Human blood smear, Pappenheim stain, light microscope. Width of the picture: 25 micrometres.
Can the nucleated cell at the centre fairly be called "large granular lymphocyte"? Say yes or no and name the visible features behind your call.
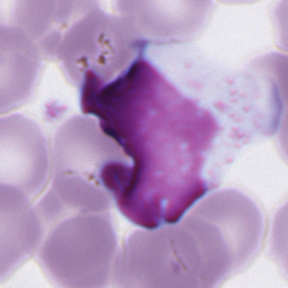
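What settles it is the cytoplasm, with small pink granules scattered through it.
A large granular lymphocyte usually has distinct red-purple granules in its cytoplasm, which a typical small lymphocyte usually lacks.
So large granular lymphocyte fits, and those granules weigh against typical lymphocyte. The cytoplasm itself is very pale and lies mainly to the right of the nucleus, where the cell's border is faint and hard to trace. An irregular, dark magenta nucleus fills most of the cell. Red cells press against its left and lower edges, and a few brown specks lie on a red cell at the upper left.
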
